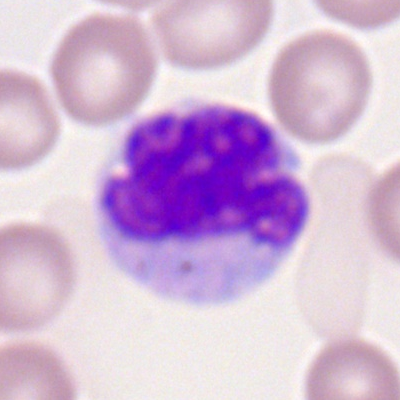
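Monocyte here, right in the middle of the smear. You'll see its outline is round and smooth. The nucleus, by contrast, has an irregular outline, folded and lobed, and takes up the upper part of the cell. That leaves most of the cytoplasm below it, a pale blue-grey.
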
